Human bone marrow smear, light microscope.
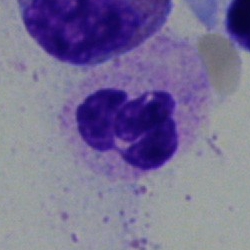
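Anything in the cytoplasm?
No vacuoles that I can see.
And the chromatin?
Dark purple and coarsely clumped, with no nucleoli visible in the nucleus.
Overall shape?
Roughly round.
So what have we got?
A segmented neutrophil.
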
